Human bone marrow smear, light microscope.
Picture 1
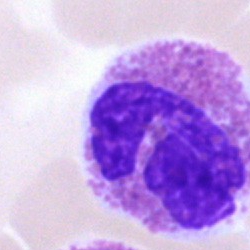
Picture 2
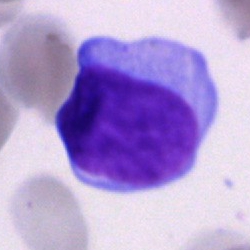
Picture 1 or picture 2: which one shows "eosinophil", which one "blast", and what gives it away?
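Picture 1 holds the eosinophil, picture 2 the blast. First, the outline, which is rounded and smoothly curved in the eosinophil but irregular in the blast, with a small notch along its top edge.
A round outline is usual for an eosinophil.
Second, the nucleus: the eosinophil's chromatin is dark purple and coarsely clumped, with no nucleoli visible.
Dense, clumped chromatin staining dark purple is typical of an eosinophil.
In the blast, the nucleus sits off-centre toward the lower left. Third, the cytoplasm of the blast forms a pale blue crescent, widest at the upper right, with neither granules nor vacuoles. Last, the eosinophil's right edge reaches the edge of the frame.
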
